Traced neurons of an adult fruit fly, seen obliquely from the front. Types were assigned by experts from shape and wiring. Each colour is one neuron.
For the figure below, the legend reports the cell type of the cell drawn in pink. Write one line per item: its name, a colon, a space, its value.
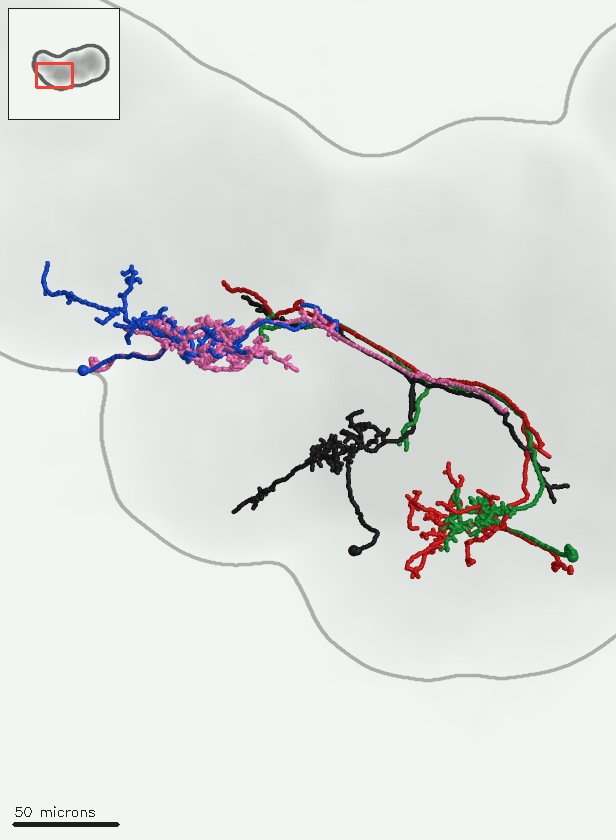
cell type: IN10B058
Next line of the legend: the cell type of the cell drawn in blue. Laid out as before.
cell type: IN10B059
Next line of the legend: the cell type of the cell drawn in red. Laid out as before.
cell type: IN10B055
